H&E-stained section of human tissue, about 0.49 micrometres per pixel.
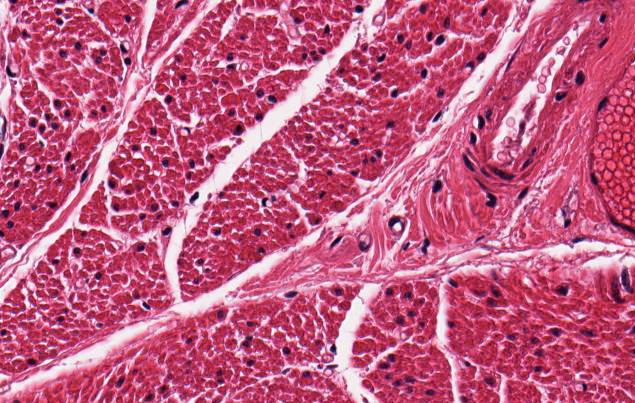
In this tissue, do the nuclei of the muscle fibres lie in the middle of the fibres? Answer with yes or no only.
No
